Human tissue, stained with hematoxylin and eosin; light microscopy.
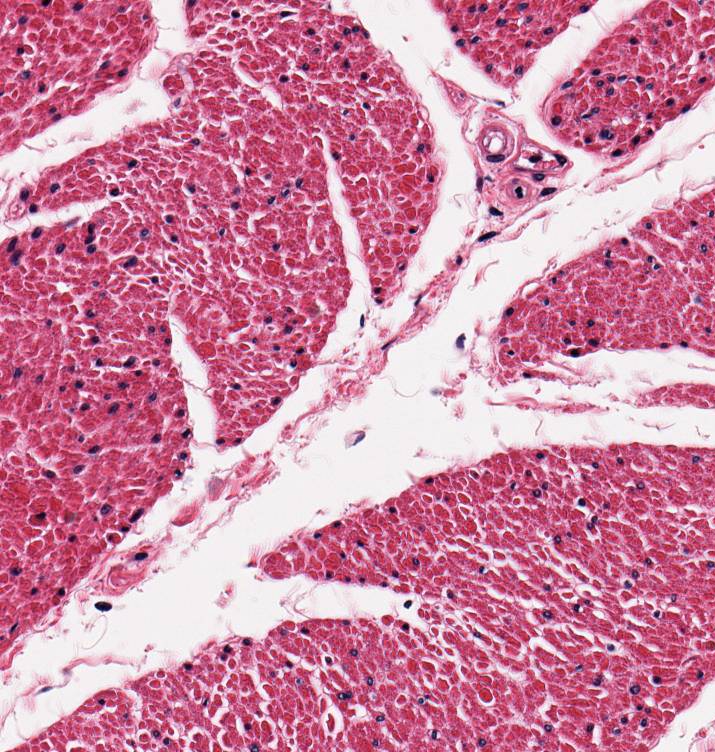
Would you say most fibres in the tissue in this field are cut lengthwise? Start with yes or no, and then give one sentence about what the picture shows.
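No. Within the bundles, most of the muscle cells are cut across and appear as small, closely packed, rounded to polygonal profiles.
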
